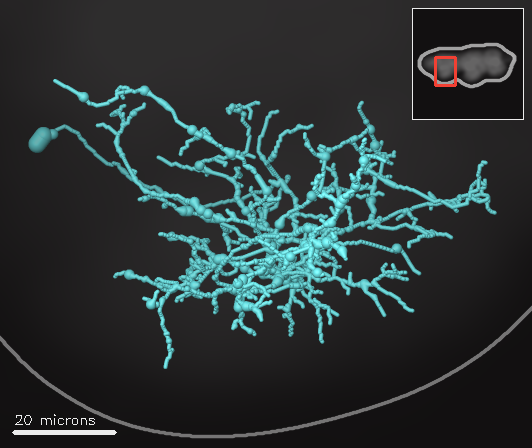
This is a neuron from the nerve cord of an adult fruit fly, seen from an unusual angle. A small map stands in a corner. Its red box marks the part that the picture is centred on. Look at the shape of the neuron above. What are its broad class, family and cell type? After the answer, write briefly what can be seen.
It is a nerve-cord intrinsic neuron. Its family is hemilineage 13B. The cell type is IN13B077. From left to right in the picture it spans about 90 microns. As drawn here it is wider than it is tall.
